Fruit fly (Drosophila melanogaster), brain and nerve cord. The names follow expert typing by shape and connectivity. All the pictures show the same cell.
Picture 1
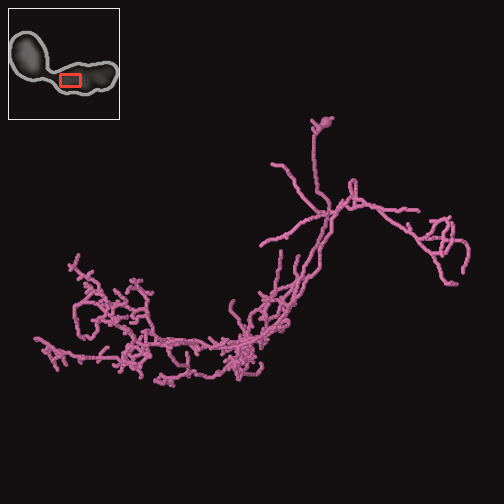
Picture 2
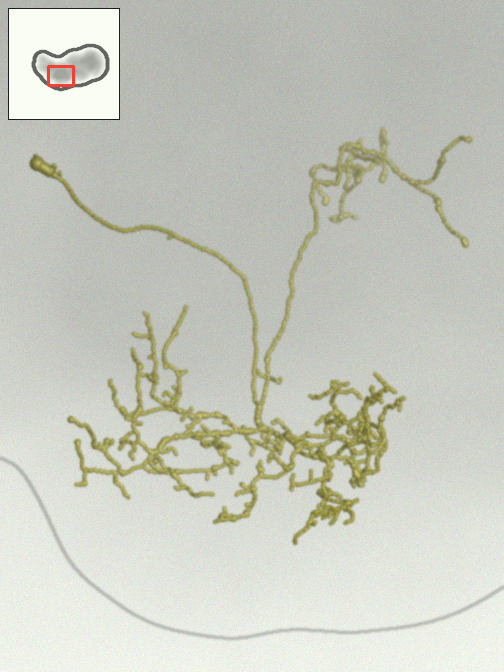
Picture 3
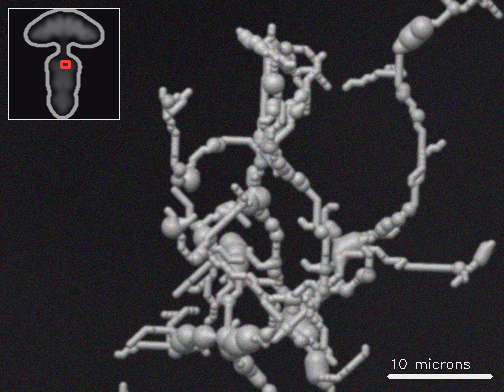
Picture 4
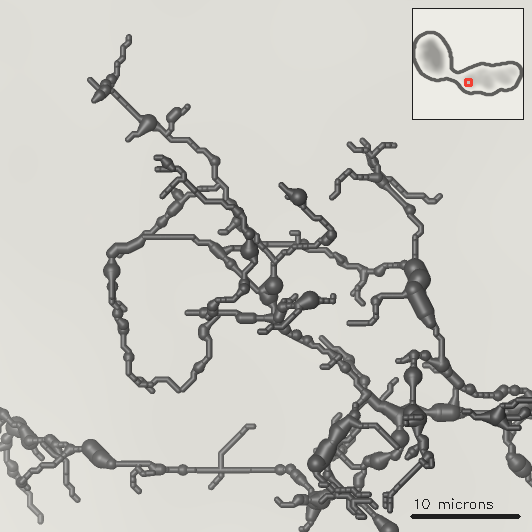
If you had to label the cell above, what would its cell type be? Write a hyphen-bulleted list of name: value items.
- cell type: IN23B021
